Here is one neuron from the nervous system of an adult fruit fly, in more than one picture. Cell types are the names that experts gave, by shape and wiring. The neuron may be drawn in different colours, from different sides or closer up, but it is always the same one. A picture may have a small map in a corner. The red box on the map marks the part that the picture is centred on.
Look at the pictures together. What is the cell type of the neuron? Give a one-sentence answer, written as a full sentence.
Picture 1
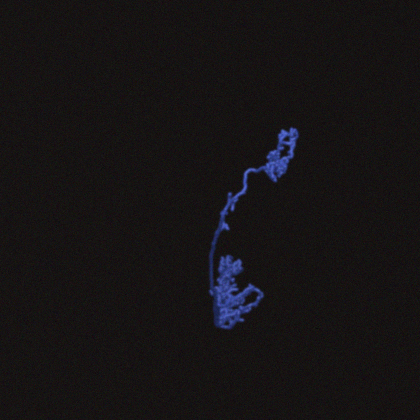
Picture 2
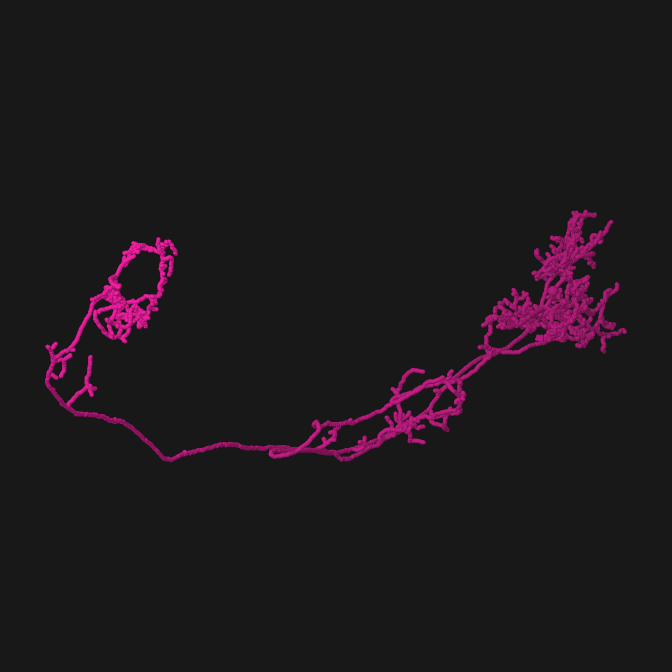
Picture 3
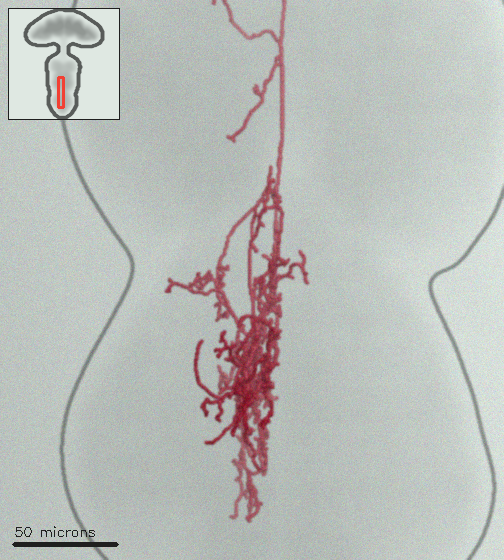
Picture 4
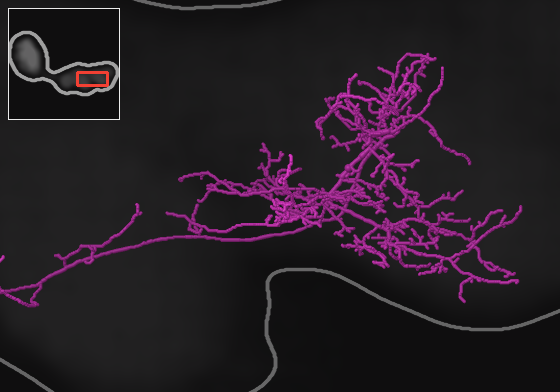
The neuron has AN17A015 as its cell type.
